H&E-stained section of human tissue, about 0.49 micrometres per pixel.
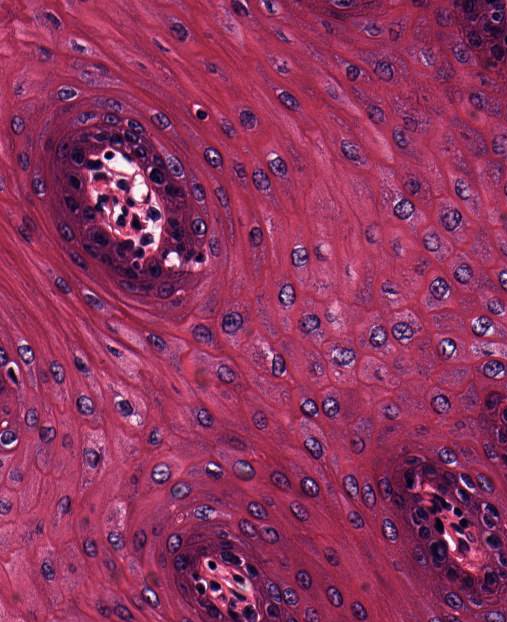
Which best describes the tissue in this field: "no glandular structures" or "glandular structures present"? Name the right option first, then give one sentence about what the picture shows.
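No glandular structures. No glands or fat cells are present in the field.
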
